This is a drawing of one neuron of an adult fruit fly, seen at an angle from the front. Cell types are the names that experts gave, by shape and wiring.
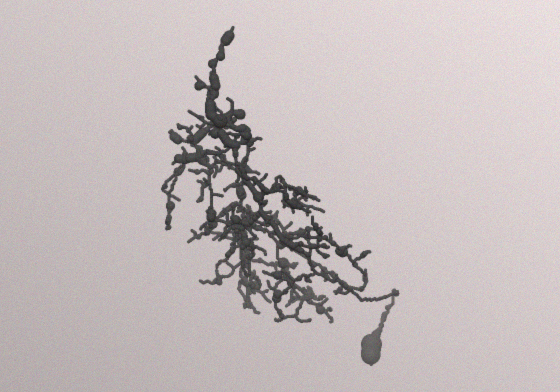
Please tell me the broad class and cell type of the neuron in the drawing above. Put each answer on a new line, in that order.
central-brain intrinsic neuron
AVLP365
